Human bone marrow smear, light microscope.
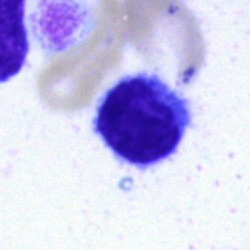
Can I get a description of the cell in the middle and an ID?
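The cell has a round outline and a fuzzy margin that bears small irregular projections. Its nucleus fills almost the whole cell, so that only a very scant rim of cytoplasm remains. No nucleoli can be seen within the nucleus. This cell is a lymphocyte.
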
